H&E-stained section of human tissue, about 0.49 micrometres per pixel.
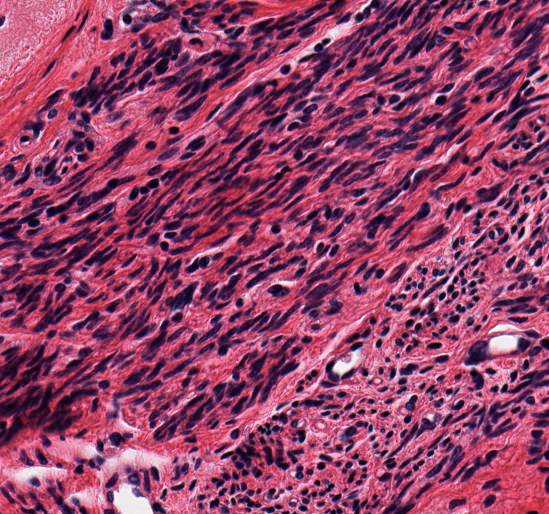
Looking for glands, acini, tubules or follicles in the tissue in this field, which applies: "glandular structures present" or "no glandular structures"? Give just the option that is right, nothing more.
No glandular structures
